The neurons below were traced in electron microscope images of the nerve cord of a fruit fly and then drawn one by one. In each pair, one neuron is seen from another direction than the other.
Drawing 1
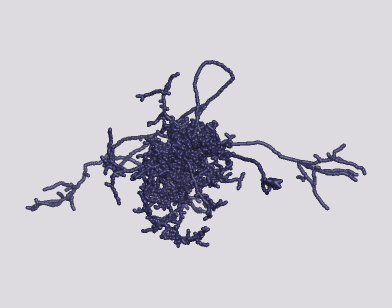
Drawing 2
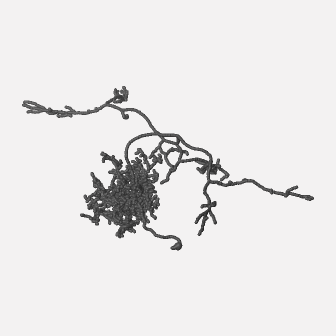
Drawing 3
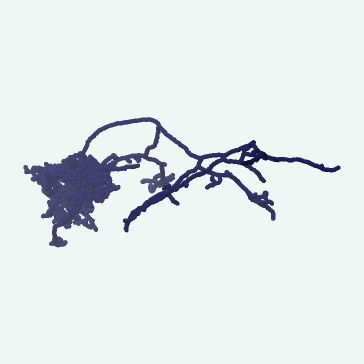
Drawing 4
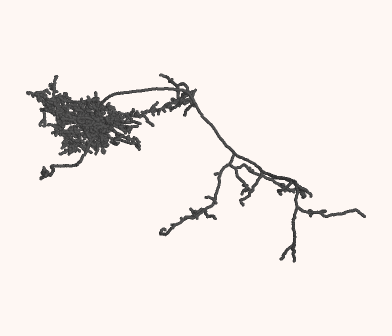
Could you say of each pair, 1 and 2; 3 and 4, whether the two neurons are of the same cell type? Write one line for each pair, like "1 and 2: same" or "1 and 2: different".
1 and 2: same
3 and 4: same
